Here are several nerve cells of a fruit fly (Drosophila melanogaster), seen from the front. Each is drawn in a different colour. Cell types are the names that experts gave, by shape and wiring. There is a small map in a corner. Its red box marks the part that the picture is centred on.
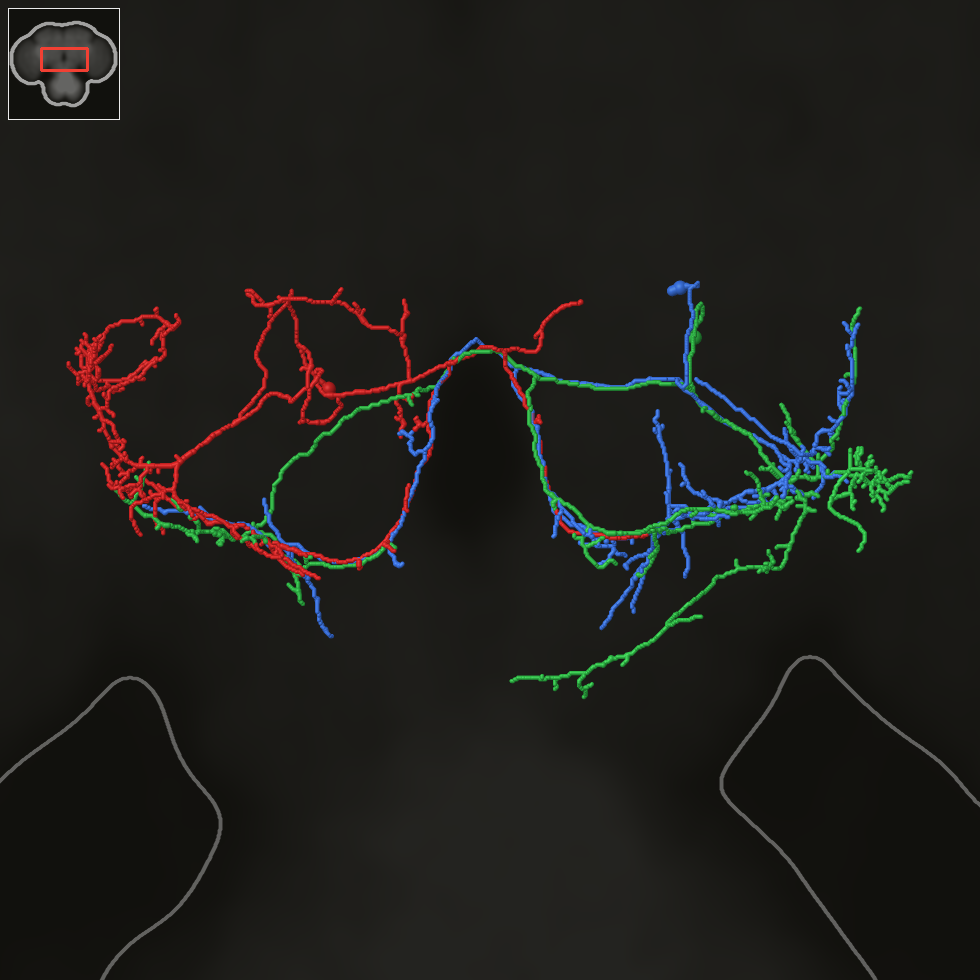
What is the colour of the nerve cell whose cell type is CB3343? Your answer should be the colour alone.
red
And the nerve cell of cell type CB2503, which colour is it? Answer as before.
blue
